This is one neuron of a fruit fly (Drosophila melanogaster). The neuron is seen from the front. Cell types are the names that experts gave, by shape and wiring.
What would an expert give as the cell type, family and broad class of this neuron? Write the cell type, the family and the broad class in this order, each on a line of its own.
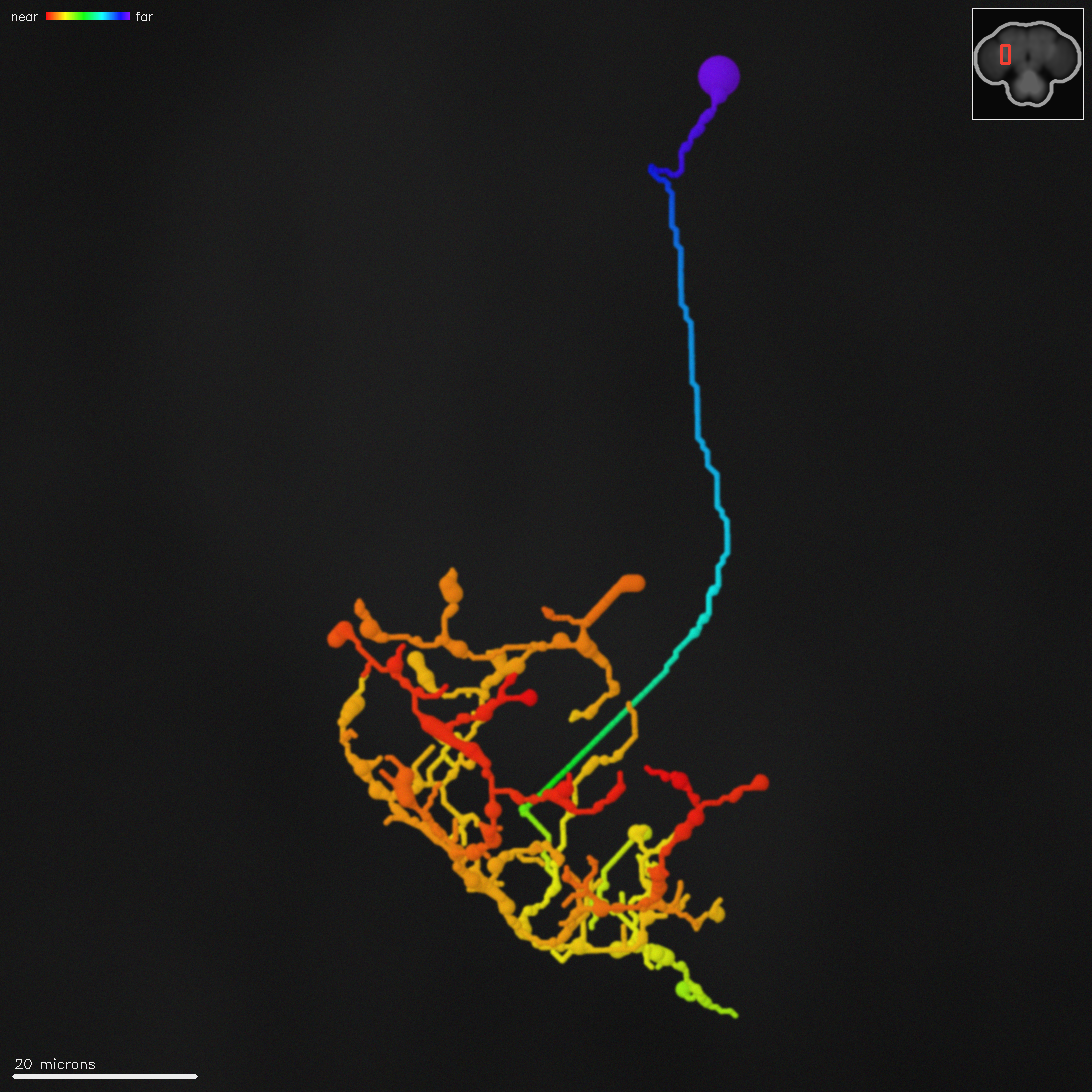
AVLP548_b
hemilineage VLPp1
central-brain intrinsic neuron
